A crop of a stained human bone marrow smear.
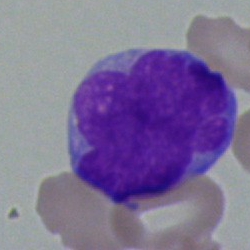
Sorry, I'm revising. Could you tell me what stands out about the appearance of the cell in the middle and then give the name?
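First, the nucleus: notched at the top, it has a folded, lobed outline and fills most of the cell. Second, the chromatin is fine and evenly spread. Third, the cytoplasm is pale blue. The cell in the middle is a blast.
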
